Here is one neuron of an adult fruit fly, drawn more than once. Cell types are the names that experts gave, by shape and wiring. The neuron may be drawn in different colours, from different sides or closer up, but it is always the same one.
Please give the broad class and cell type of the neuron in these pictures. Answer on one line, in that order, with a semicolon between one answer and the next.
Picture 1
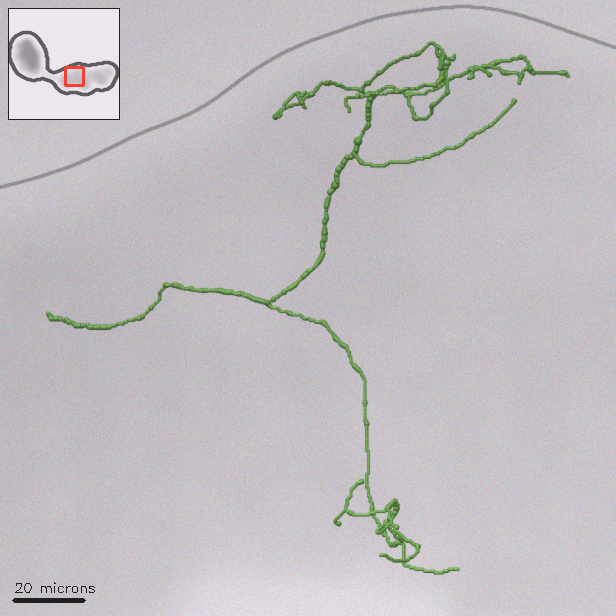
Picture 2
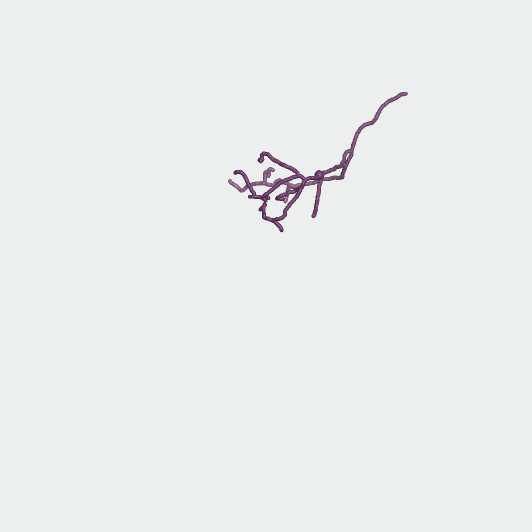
sensory neuron entering the nerve cord; SNxx26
